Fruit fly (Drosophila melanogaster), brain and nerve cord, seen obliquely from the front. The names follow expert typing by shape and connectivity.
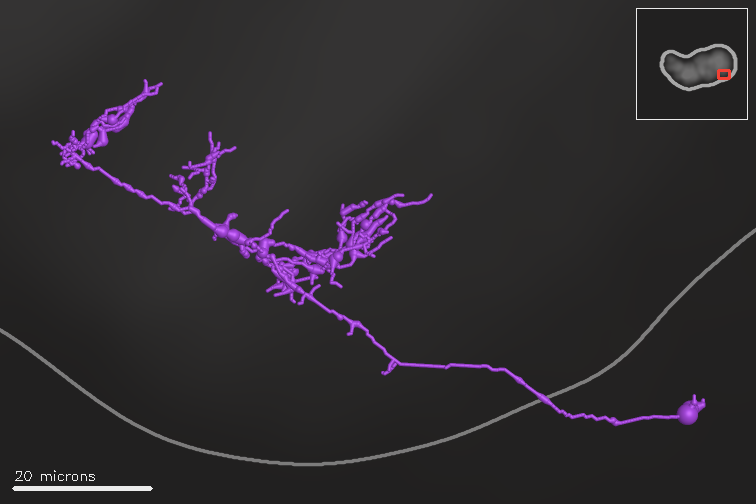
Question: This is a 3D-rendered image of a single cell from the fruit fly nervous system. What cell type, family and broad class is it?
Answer: Mi10; Mi; optic-lobe intrinsic neuron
